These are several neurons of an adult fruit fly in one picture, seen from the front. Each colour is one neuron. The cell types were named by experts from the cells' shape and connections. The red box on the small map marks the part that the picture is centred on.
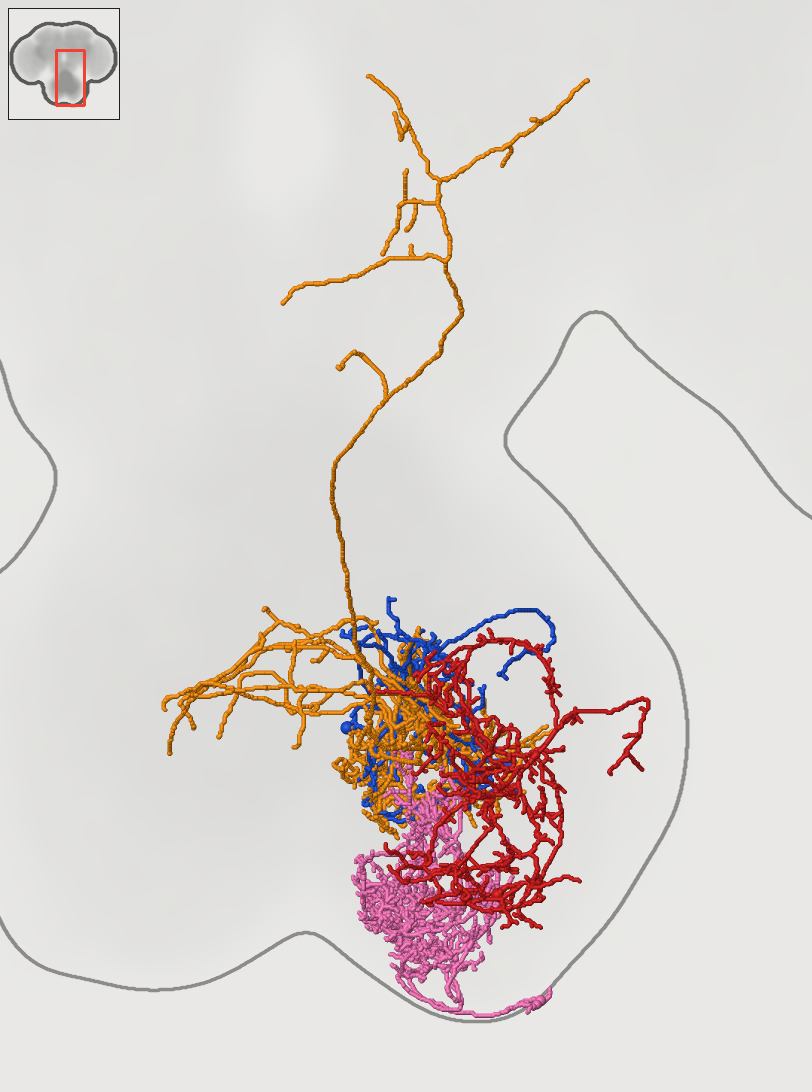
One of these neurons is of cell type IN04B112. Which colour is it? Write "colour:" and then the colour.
colour: blue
